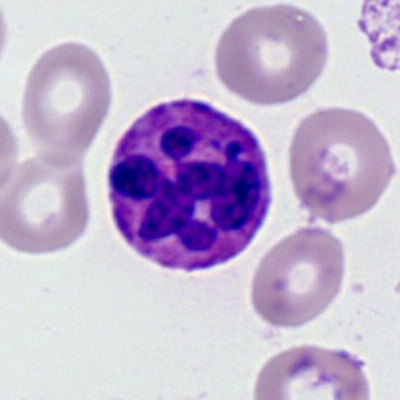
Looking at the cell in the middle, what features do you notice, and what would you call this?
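Look at the nucleus first: it is split into more than four separate lobes, each densely stained a dark purple. The cytoplasm around them is pinkish-lilac and filled with fine granules. This cell is a segmented neutrophil.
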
